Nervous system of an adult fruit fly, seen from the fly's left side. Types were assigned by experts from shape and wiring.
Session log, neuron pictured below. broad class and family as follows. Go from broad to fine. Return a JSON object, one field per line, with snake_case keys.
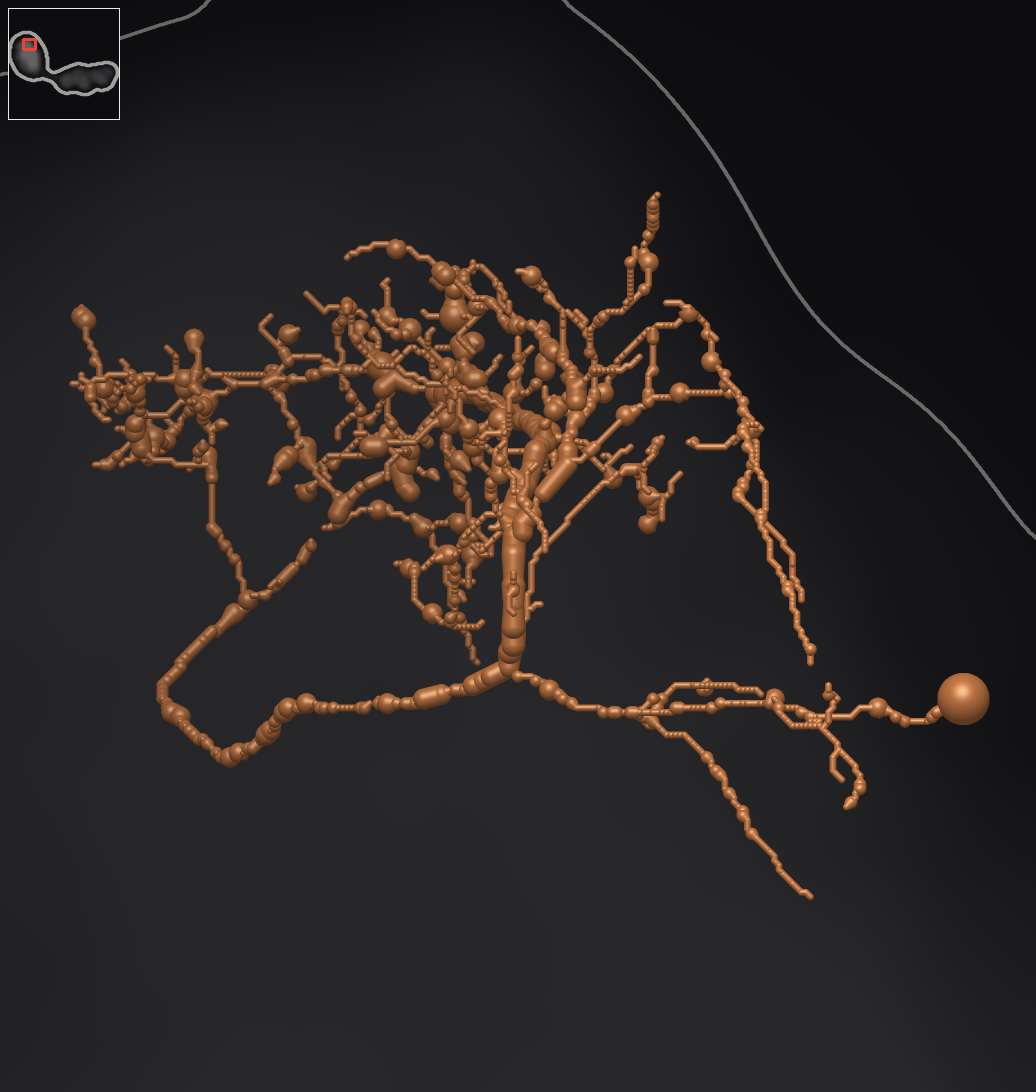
{
 "broad_class": "central-brain intrinsic neuron",
 "family": "hemilineage SMPpv2_dorsal"
}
